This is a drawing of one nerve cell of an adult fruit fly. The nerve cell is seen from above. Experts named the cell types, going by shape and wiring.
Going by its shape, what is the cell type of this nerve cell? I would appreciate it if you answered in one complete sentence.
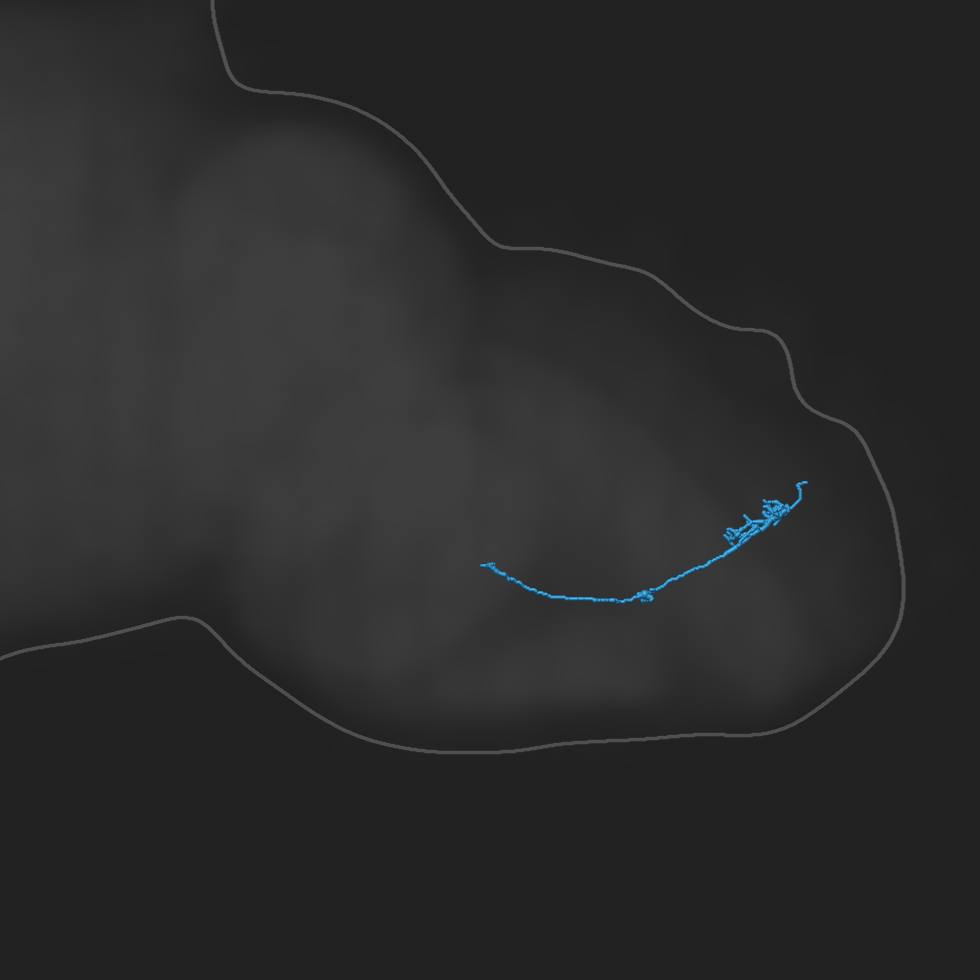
Among cell types, the one for this nerve cell is Tm2.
